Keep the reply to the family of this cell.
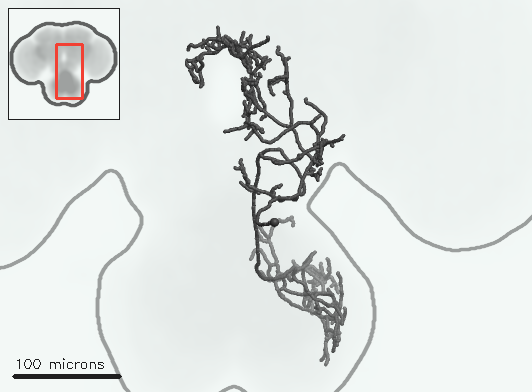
hemilineage MX12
